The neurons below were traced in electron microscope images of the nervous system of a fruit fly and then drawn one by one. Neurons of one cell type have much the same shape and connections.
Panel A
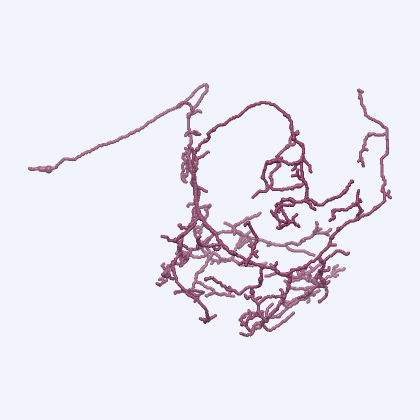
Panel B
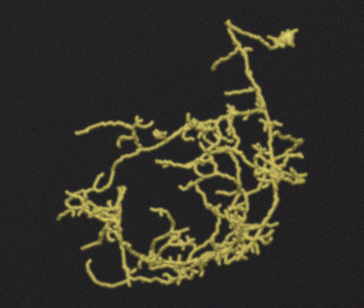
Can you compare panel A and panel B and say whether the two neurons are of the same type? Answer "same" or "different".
same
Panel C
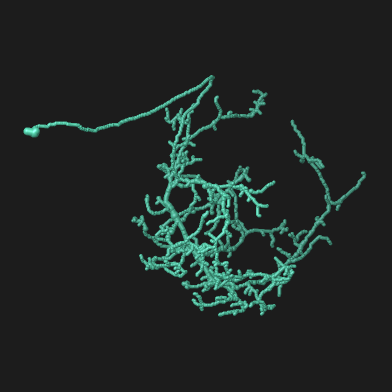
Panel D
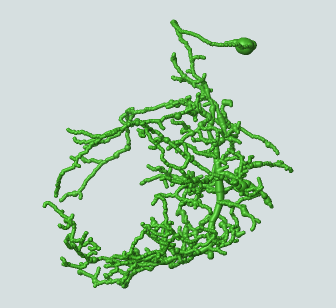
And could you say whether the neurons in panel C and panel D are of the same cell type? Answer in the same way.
same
